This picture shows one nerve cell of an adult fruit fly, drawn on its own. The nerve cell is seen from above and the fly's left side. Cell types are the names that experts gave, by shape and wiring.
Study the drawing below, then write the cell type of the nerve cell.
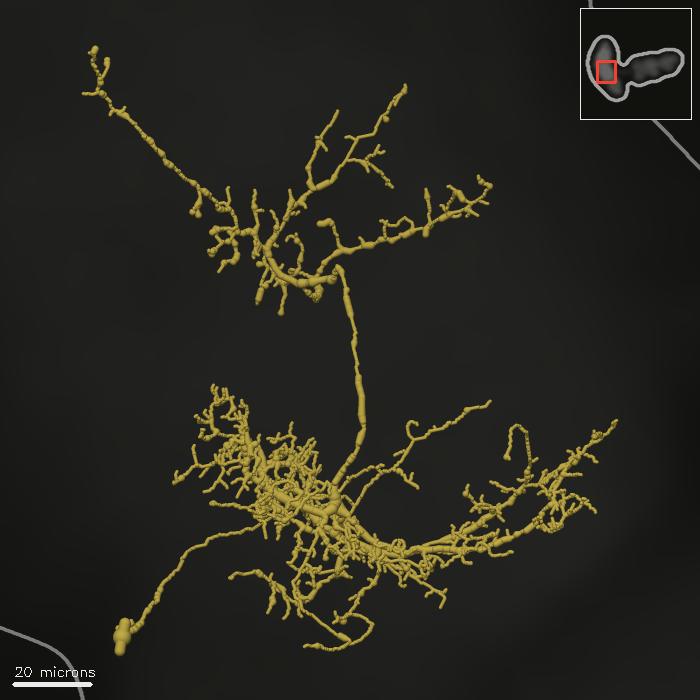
GNG149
